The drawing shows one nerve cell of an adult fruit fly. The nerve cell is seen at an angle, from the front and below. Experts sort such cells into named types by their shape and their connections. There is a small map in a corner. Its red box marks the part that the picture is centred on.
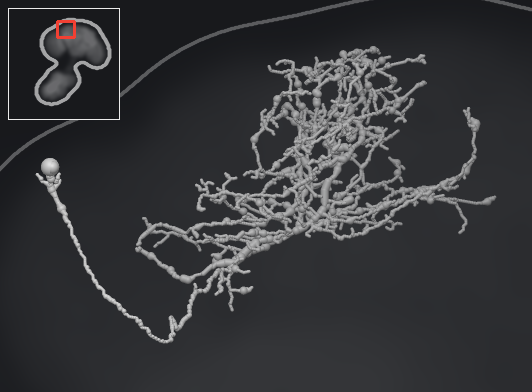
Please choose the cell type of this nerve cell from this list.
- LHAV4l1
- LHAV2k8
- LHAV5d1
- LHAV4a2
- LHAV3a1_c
LHAV4l1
